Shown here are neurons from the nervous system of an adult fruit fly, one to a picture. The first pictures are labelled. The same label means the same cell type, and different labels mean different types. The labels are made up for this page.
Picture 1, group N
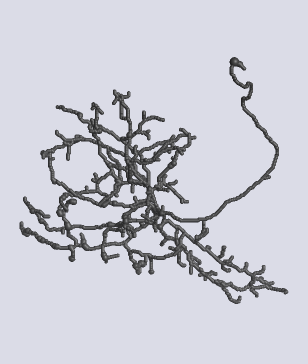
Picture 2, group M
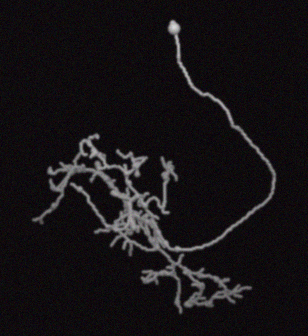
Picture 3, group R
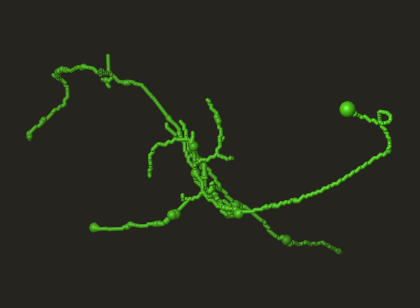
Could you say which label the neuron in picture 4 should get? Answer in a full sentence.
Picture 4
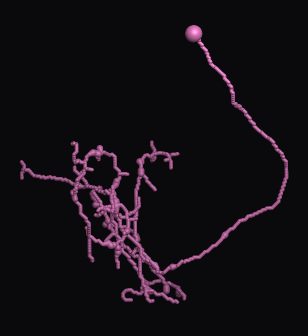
It belongs to group R.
